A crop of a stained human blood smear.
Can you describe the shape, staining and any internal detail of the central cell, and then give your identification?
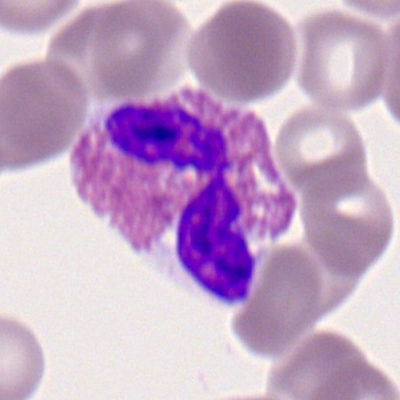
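Looking at the nucleus first, I can make out two lobes. One sits at the upper left, and the other lies lower down, toward the lower right. The chromatin is dark purple and coarsely clumped. Coarse pinkish-red granules pack the cytoplasm. So this is an eosinophil.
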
